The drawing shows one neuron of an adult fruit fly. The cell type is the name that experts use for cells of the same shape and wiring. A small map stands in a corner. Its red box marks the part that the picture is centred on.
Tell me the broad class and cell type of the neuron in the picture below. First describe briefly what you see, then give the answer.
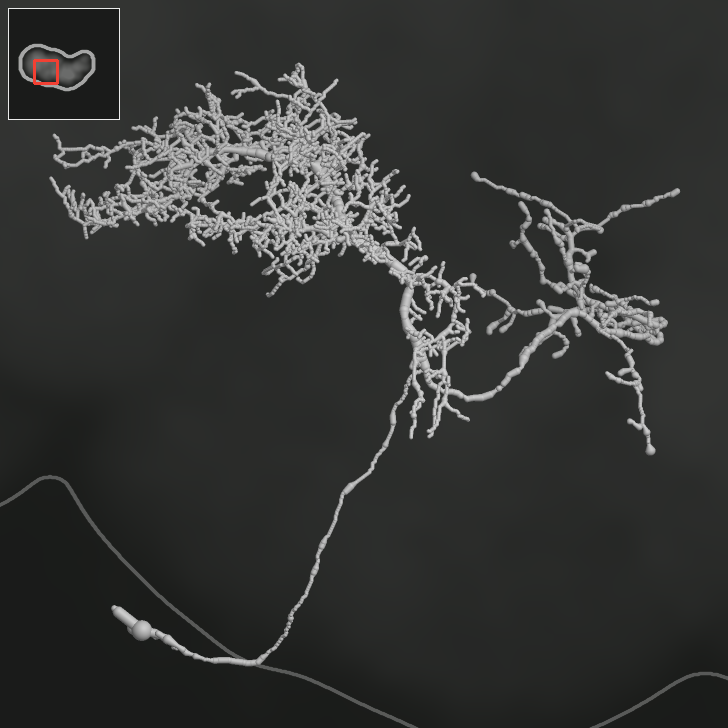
The cell body is at the lower left of the picture. More than a hundred branch ends can be seen. This is a central-brain intrinsic neuron. Its cell type is CB0677.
